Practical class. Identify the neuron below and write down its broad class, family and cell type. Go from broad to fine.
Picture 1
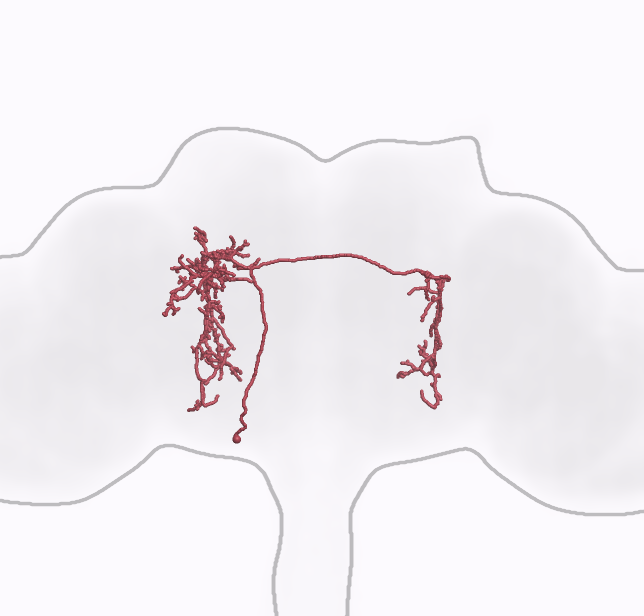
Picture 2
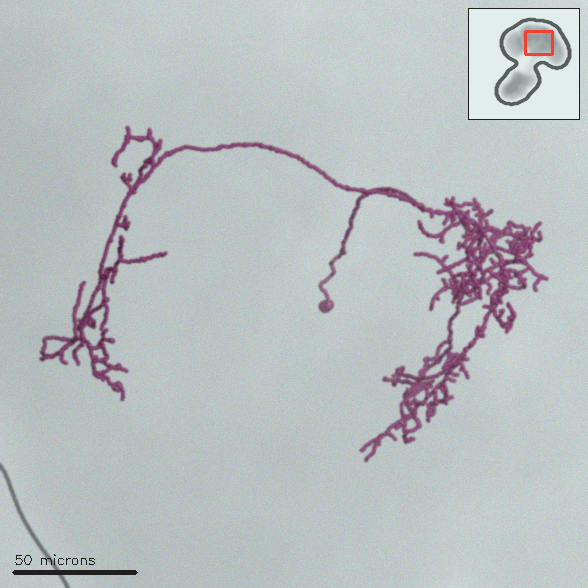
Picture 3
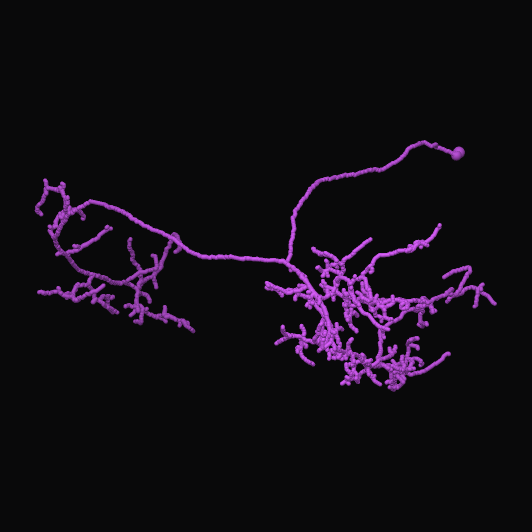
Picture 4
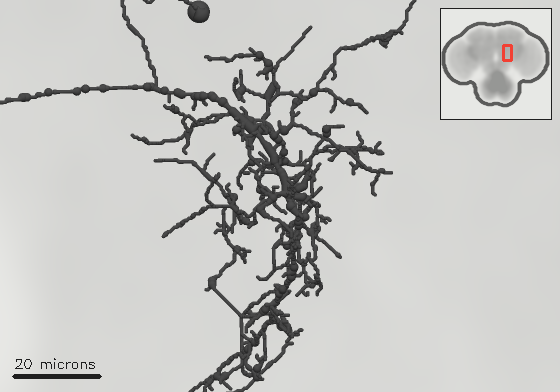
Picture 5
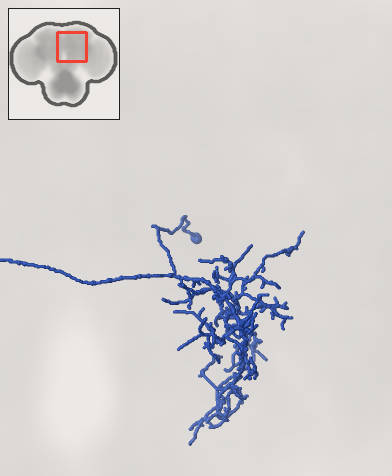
central-brain intrinsic neuron; hemilineage DM5_central; LAL167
